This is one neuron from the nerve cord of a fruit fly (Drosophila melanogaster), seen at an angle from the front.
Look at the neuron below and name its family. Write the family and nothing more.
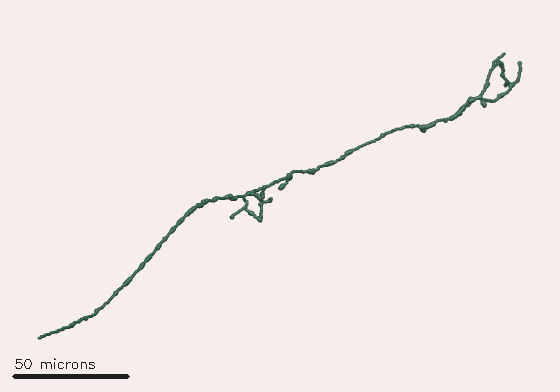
DNpe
